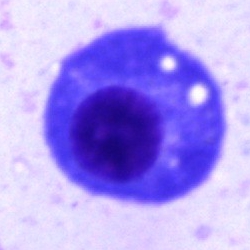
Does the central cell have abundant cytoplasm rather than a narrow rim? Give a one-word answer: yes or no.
Yes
